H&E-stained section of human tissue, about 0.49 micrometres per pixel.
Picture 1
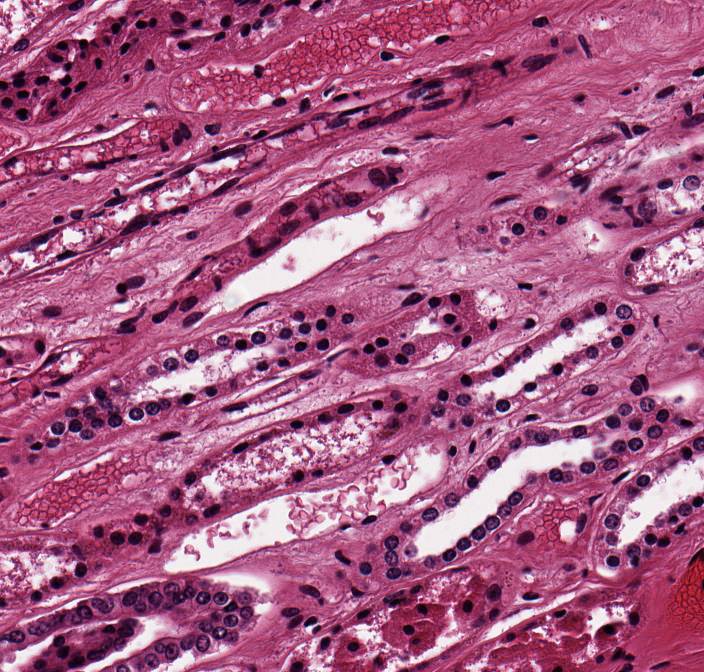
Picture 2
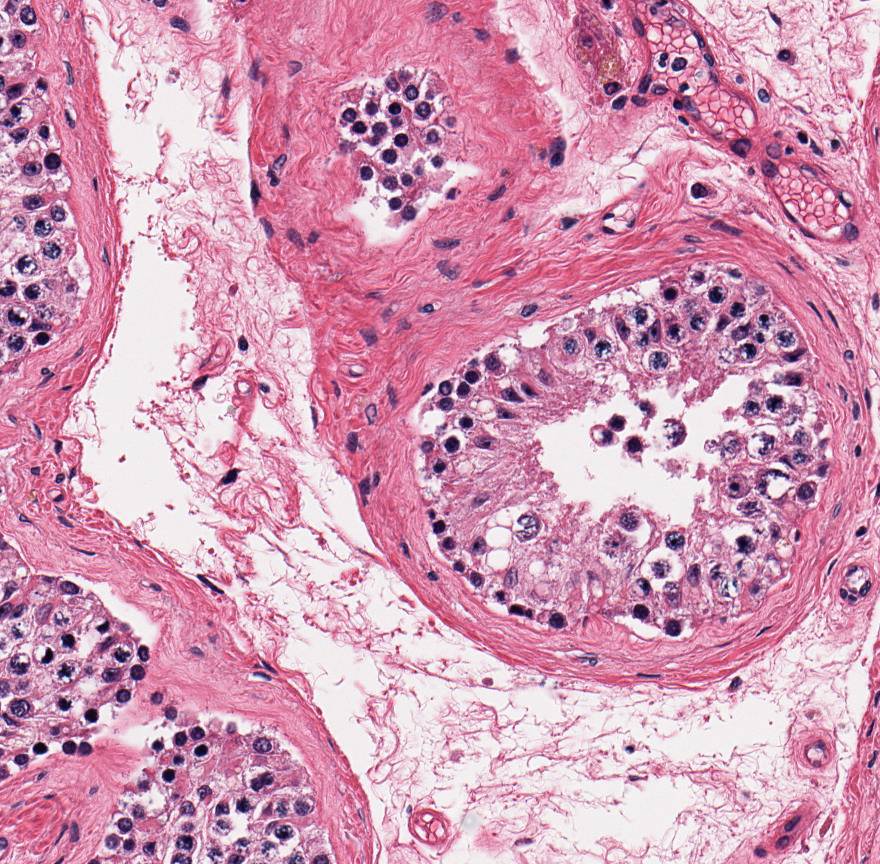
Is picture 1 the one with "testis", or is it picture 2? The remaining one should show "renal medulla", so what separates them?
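The renal medulla is picture 1; the testis is picture 2. The renal medulla has elongated tubular structures running in parallel bands diagonally from lower left toward upper right, many lined by a single layer of cuboidal cells. Abundant pink fibrous interstitium with scattered elongated spindle-shaped nuclei separates them, and no glomeruli are present. The testis is made of rounded tubules cut across, each wrapped by a thick pink layered fibrous wall whose flattened spindle nuclei run around its circumference. The central tubule is lined by several layers of cells, with small round dark nuclei crowded along the base.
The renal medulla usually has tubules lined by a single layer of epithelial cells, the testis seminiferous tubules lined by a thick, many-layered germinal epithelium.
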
